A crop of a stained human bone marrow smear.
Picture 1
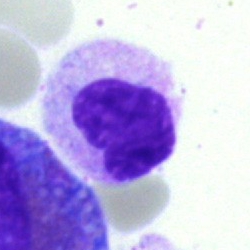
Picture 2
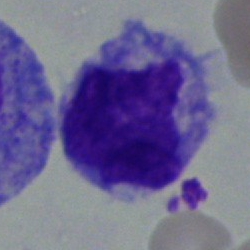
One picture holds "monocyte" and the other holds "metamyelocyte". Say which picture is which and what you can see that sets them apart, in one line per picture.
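Picture 1: metamyelocyte. Fine pinkish granules are scattered through the cytoplasm.
Picture 2: monocyte. No distinct granules are seen in the cytoplasm.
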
